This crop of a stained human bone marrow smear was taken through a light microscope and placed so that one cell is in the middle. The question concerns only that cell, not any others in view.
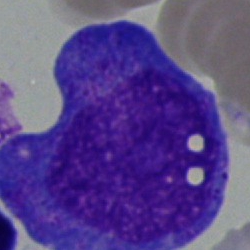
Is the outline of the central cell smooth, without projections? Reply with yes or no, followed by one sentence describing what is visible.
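No. The cell outline is irregular, with a notch on the left side.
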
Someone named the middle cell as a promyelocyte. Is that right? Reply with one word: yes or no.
yes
